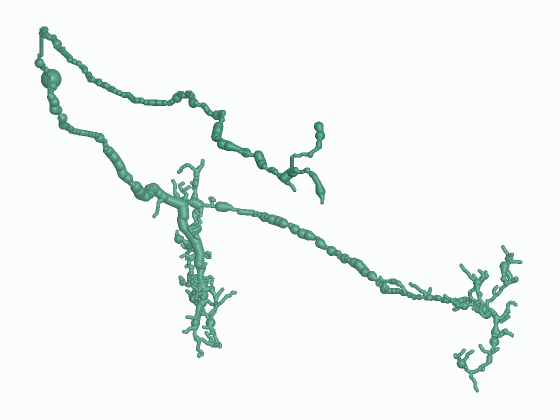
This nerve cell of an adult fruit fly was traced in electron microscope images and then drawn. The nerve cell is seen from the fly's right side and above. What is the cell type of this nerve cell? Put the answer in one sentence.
The cell type is LLPC2.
